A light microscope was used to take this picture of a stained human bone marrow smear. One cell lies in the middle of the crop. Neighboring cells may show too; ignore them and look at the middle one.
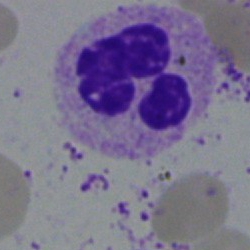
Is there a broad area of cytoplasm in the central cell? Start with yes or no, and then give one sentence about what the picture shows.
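Yes. Abundant pale pinkish-lilac cytoplasm surrounds the nucleus.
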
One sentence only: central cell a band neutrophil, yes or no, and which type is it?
No; rather than a band neutrophil, the cell at the center is a segmented neutrophil.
